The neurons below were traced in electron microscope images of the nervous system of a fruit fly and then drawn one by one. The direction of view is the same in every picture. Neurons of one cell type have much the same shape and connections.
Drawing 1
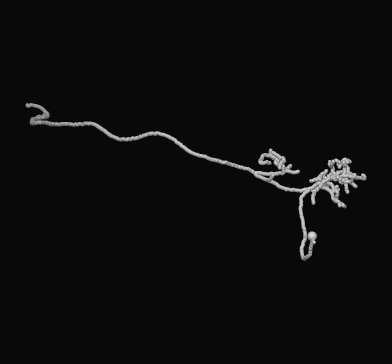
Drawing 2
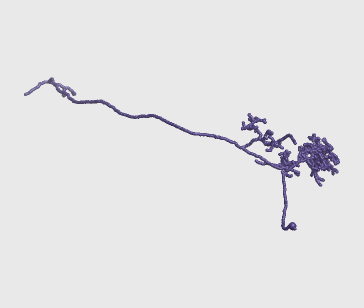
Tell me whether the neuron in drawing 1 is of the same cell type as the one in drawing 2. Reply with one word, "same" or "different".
different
